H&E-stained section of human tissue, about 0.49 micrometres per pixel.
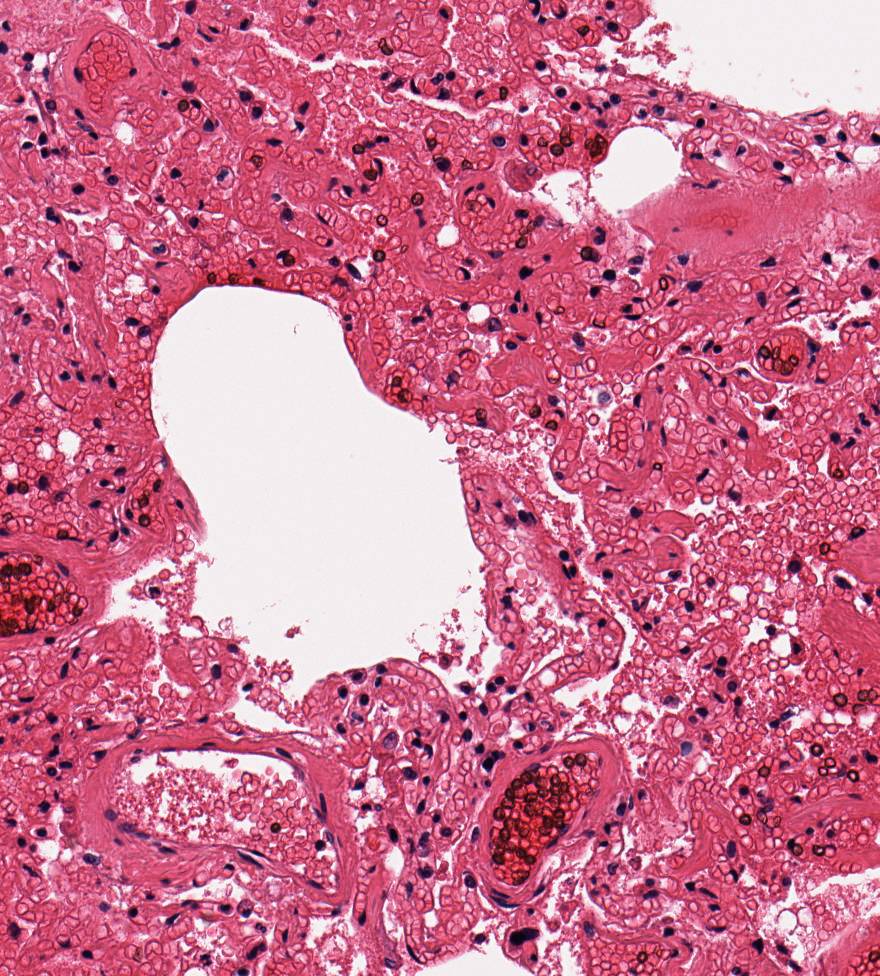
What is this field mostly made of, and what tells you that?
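I'd call this alveolus. Throughout, thin pink septa enclose many small spaces, these ones packed with red blood cells.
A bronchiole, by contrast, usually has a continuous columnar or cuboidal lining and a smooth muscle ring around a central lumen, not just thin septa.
Centre-left lies a large irregular empty space. The septa carry small dark oval nuclei.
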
